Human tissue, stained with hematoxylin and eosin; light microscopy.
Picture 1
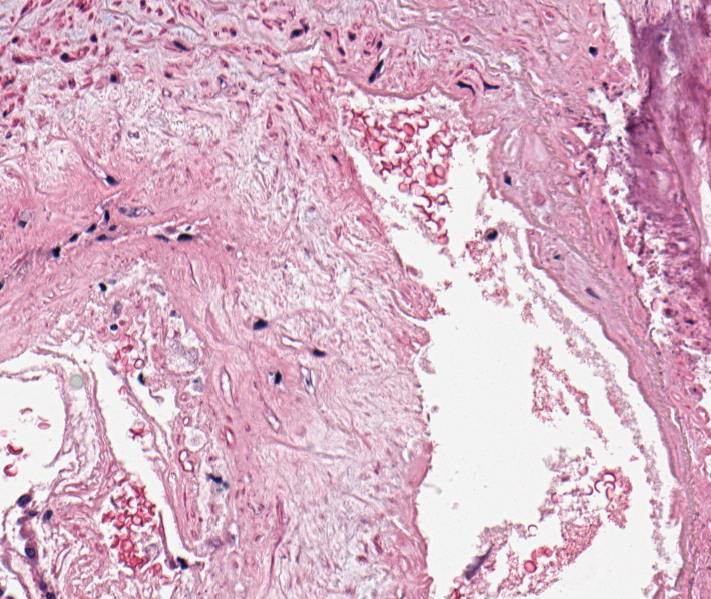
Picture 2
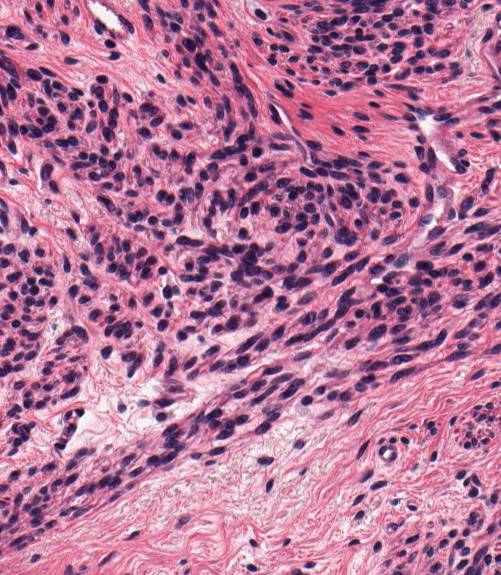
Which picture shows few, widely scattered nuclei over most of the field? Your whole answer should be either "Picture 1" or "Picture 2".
Picture 1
